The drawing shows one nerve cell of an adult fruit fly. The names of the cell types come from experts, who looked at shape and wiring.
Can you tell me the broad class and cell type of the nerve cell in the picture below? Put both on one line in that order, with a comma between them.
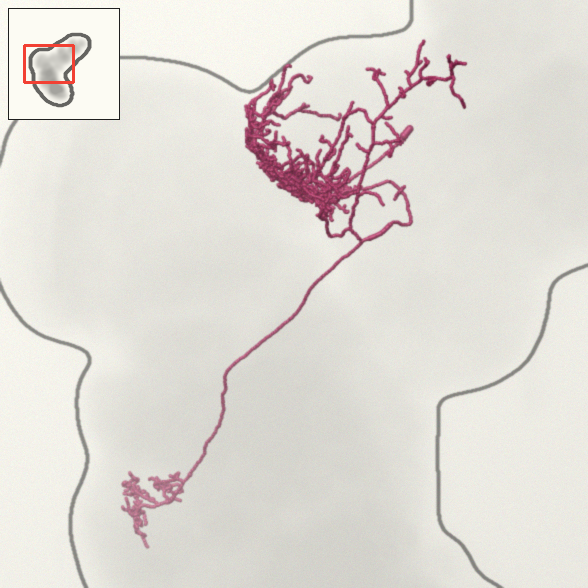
ascending neuron, ANXXX041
